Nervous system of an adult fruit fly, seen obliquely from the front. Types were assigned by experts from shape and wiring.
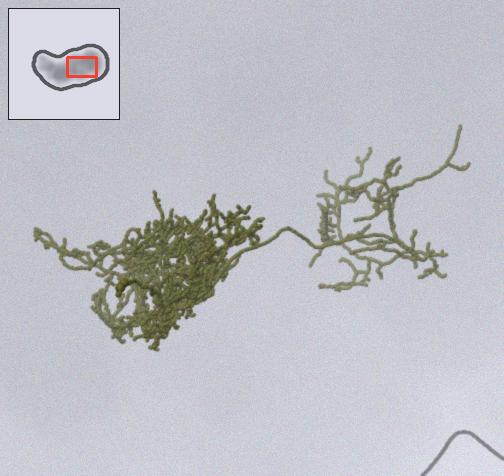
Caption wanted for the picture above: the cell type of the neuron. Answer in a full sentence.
The cell type is LAL108.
